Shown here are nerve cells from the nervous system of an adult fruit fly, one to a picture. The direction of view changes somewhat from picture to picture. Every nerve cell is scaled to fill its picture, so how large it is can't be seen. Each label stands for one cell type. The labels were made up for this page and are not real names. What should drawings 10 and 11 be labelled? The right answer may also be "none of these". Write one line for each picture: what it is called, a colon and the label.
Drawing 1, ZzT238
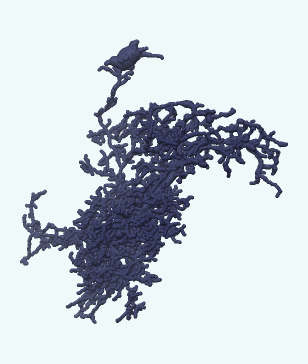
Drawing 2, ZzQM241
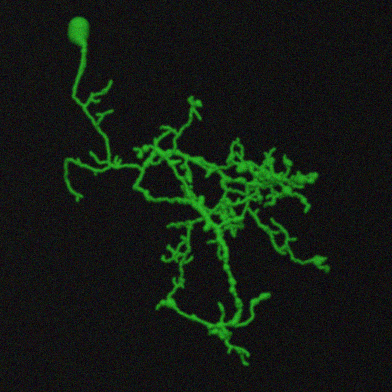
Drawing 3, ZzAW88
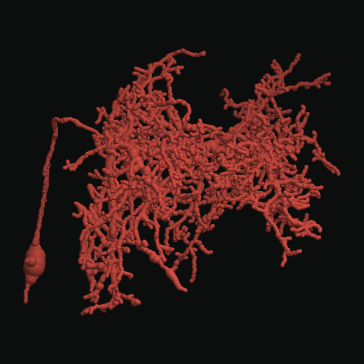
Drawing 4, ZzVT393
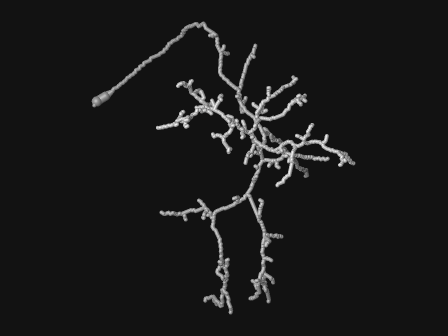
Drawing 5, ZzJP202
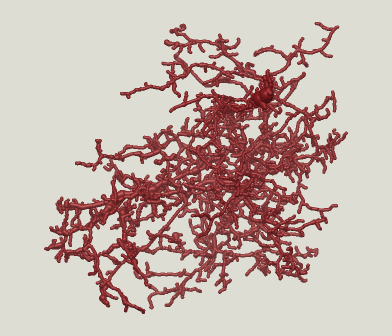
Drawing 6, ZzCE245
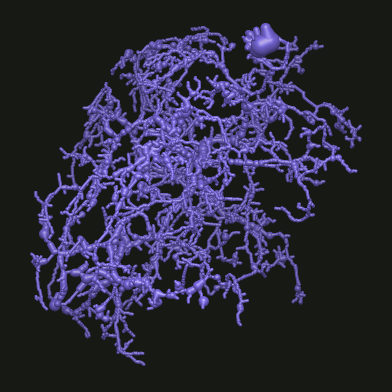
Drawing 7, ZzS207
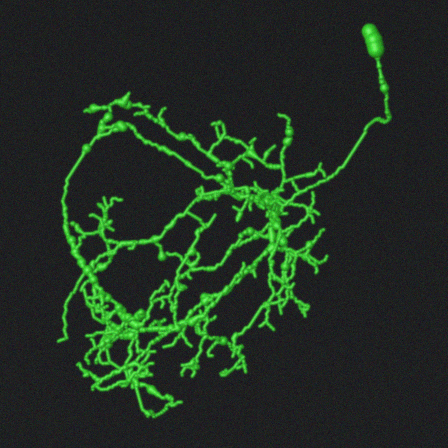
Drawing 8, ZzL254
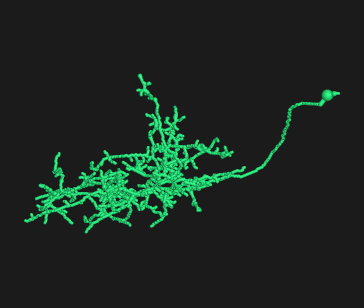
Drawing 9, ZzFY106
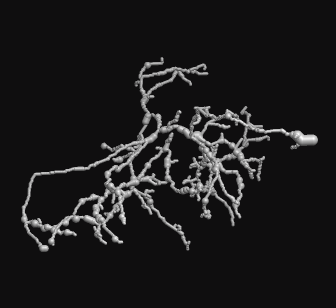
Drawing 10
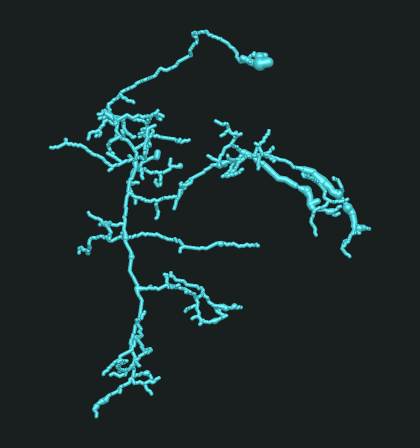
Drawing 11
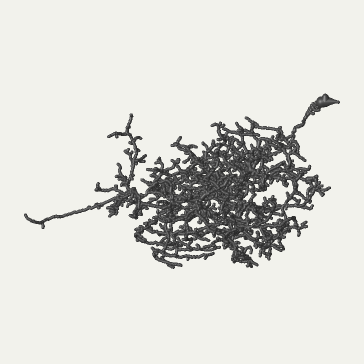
10: none of these
11: ZzJP202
